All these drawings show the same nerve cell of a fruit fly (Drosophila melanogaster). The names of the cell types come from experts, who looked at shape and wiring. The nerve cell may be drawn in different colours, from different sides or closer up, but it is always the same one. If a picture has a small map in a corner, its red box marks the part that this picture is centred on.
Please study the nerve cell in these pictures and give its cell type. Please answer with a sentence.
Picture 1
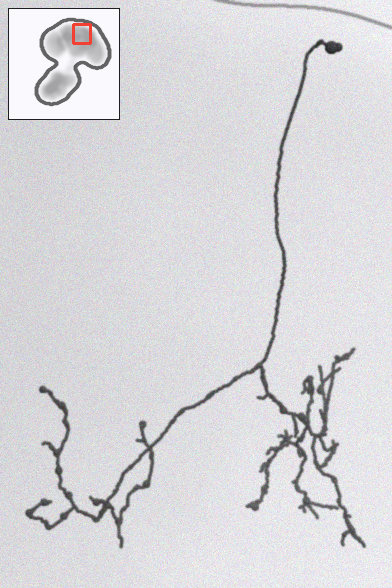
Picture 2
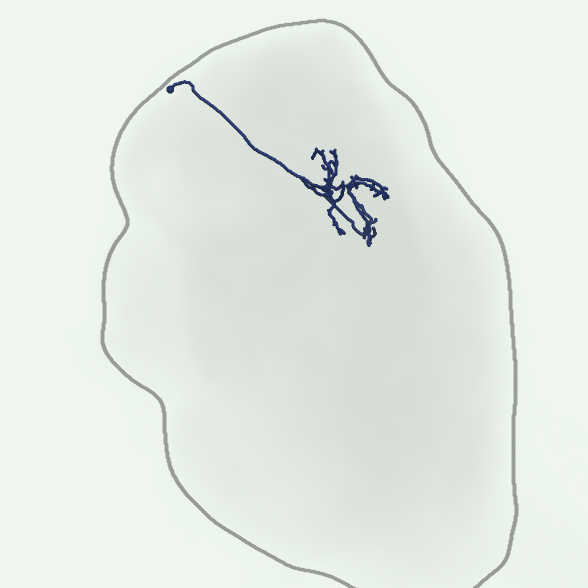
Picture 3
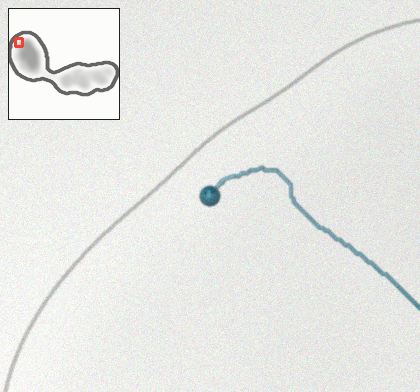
The cell type is IB004_a.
